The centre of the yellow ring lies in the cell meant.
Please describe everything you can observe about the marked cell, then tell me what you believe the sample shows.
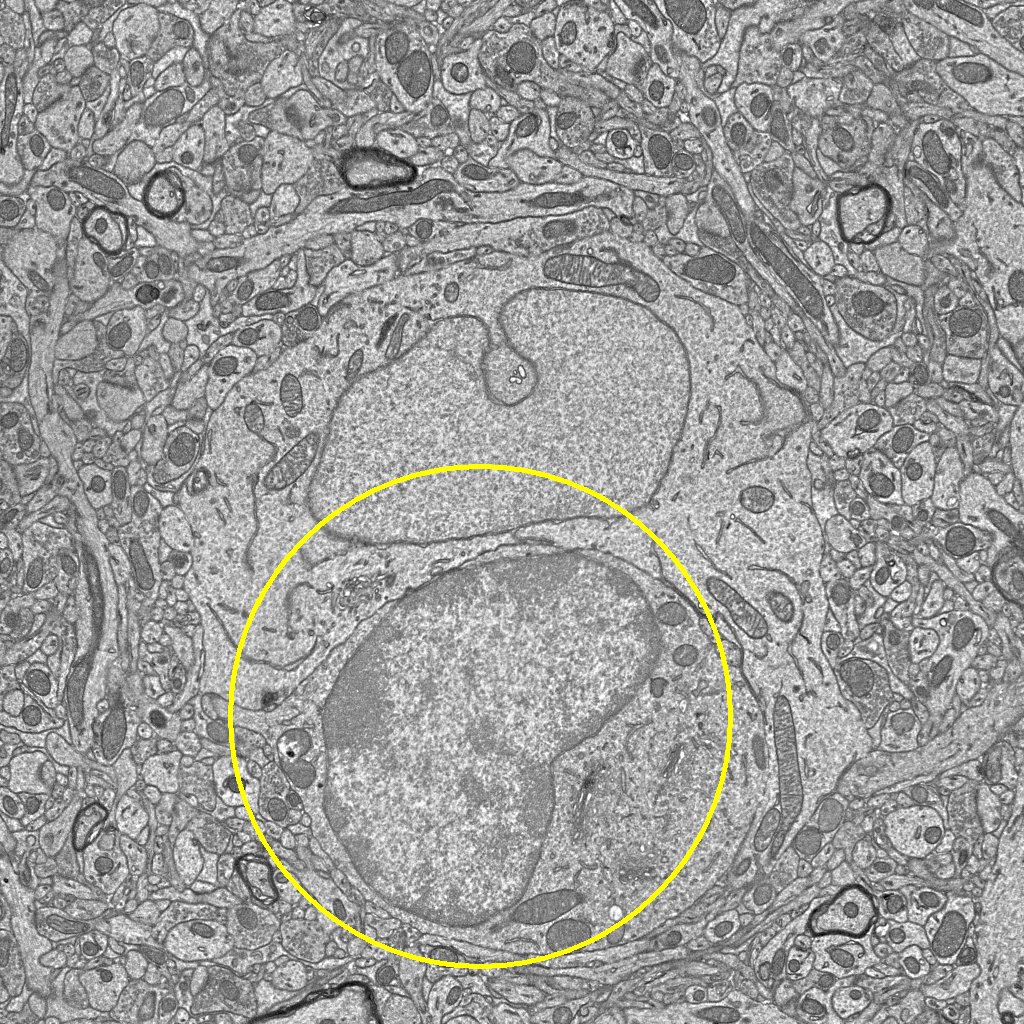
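The nucleus is large and irregular, deeply indented at lower right. Chromatin is patchy, with dark clumps among paler areas. Several oval mitochondria lie in the cytoplasm along its right and lower edges. No stacked parallel rough endoplasmic reticulum is seen. This is an oligodendrocyte.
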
